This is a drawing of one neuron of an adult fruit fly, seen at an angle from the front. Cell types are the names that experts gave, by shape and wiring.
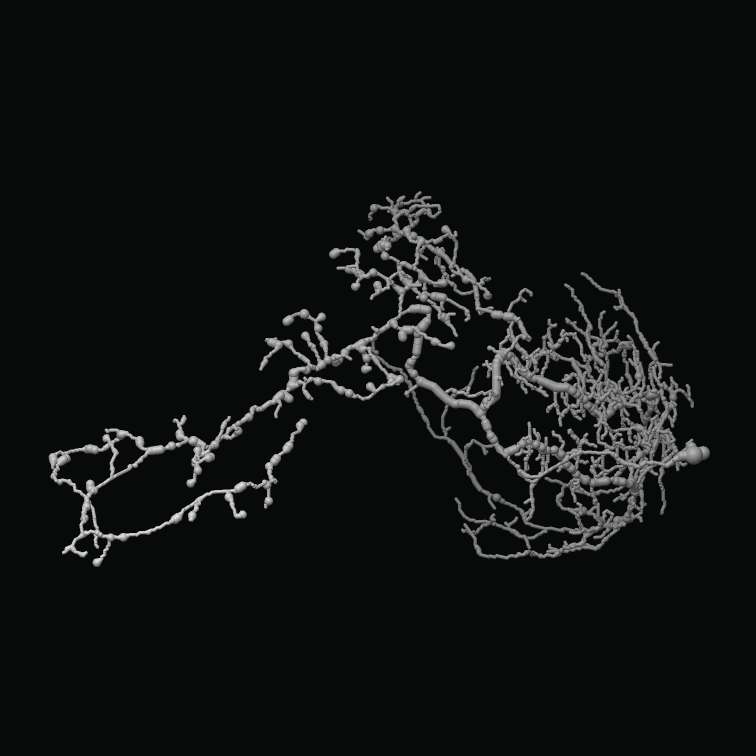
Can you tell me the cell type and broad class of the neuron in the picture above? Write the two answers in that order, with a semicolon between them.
INXXX212; nerve-cord intrinsic neuron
